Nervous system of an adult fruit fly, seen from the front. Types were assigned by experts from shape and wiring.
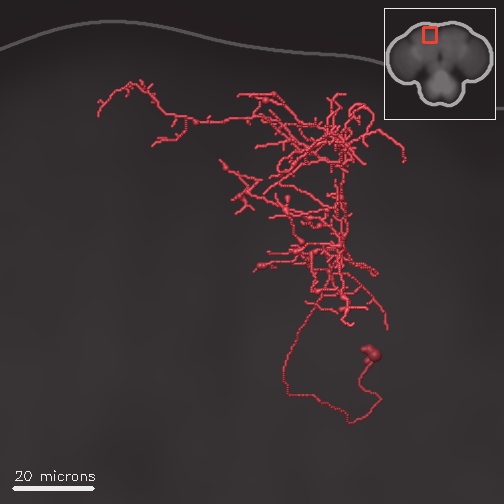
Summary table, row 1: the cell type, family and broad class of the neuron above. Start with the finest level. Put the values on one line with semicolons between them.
SMP408_a; hemilineage DM4_dorsal; central-brain intrinsic neuron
